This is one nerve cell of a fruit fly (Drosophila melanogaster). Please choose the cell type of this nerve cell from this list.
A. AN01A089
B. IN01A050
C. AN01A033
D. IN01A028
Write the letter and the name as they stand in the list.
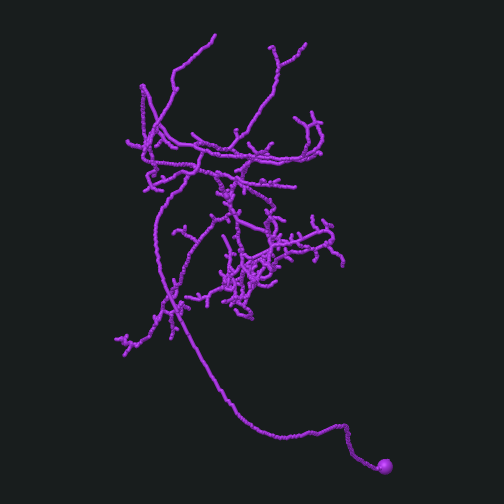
B. IN01A050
